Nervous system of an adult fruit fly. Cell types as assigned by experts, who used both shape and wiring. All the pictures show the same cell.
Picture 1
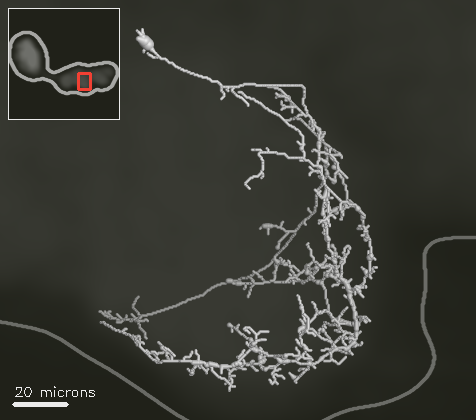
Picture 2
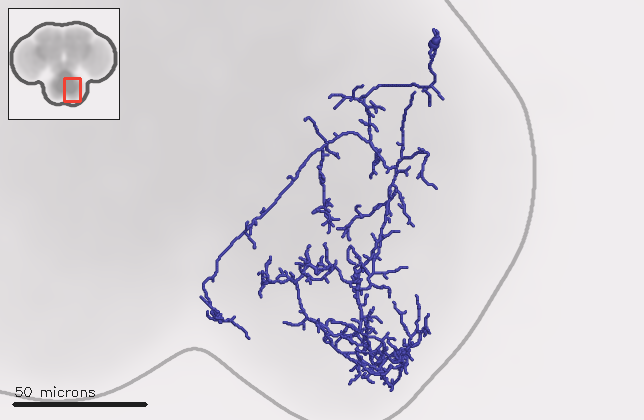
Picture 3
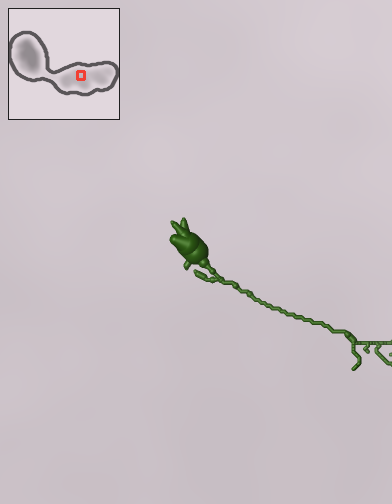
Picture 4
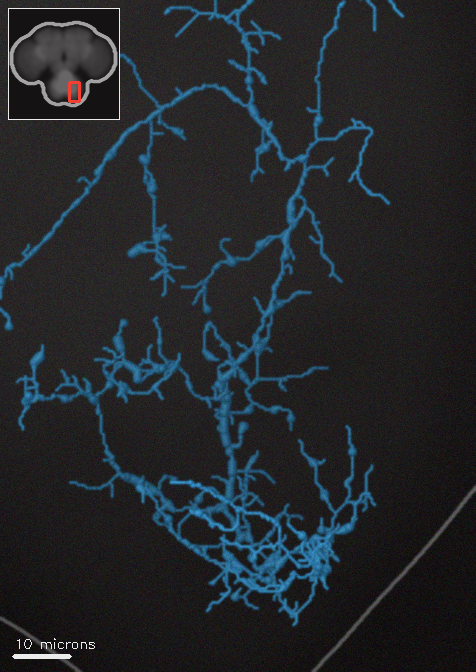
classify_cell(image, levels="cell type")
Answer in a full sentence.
The cell type is IN19A044.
